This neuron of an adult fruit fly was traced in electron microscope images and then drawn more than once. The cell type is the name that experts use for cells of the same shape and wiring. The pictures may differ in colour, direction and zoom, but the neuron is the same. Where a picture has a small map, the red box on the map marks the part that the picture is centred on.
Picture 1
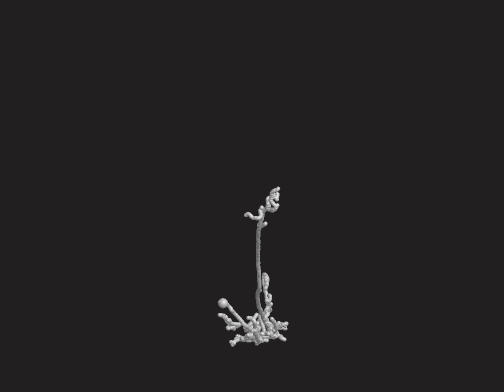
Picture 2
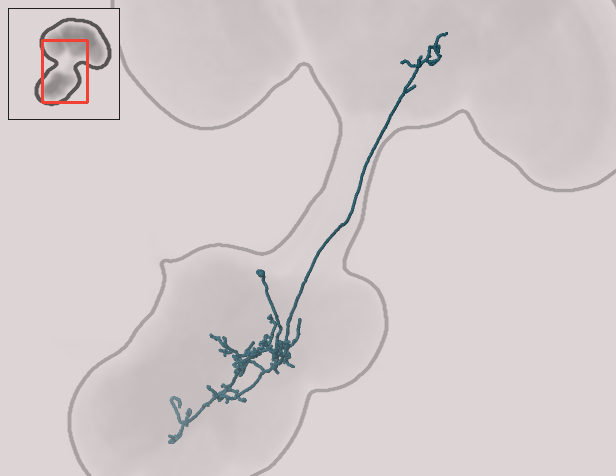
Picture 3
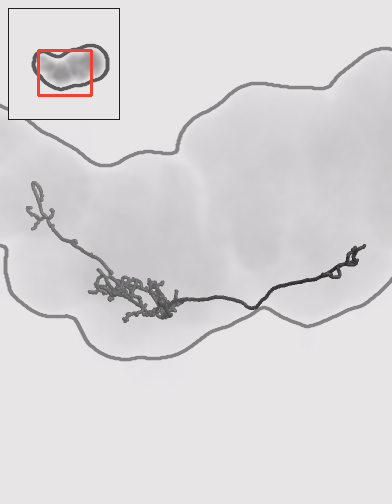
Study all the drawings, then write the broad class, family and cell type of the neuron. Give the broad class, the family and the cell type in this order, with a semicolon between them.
ascending neuron; hemilineage 09B; AN09B040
